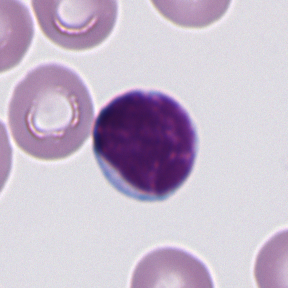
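Typical lymphocyte in the middle of the smear: the nucleus is round, with no indentation or lobes, and no nucleoli show. The cytoplasm is just a scant pale blue crescent, widest at the lower left, and the cell surface has no projections.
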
